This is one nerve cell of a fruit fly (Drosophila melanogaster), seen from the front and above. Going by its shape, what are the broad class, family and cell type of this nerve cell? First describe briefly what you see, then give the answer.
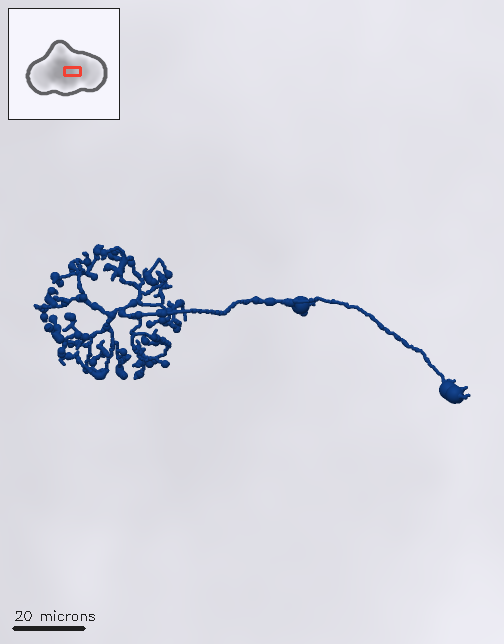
From left to right in the picture it spans about 120 microns. Dozens of branch ends can be seen. This is a central-brain intrinsic neuron. Its family is hemilineage EBa1. It is of cell type ER3d_c.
